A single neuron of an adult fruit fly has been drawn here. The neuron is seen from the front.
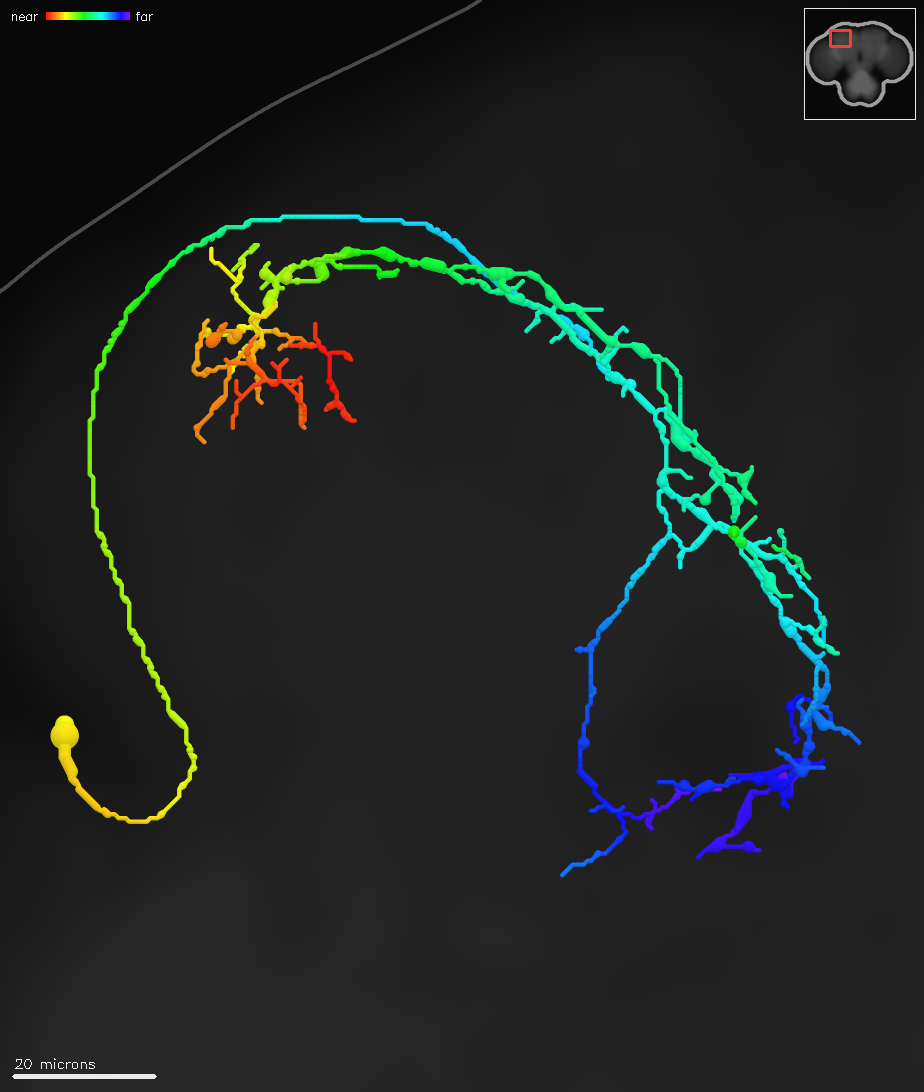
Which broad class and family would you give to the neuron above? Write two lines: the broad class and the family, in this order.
central-brain intrinsic neuron
hemilineage SLPav2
